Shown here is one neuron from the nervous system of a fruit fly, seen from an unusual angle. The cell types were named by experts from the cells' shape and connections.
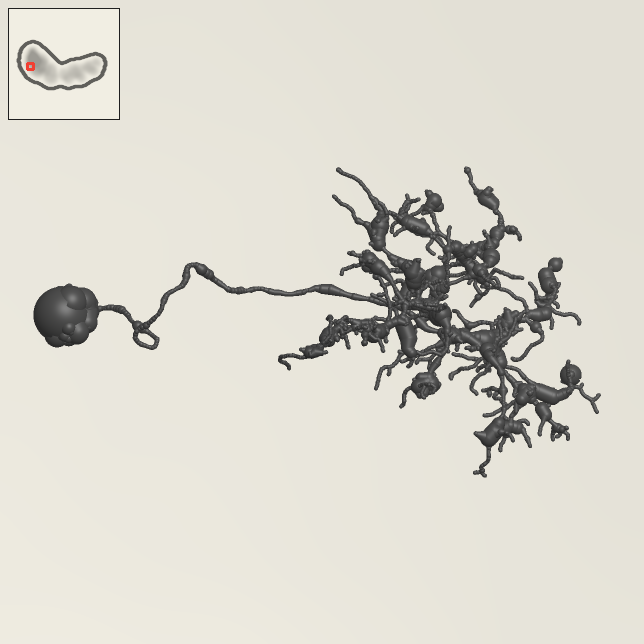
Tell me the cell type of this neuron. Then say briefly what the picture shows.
It is of cell type Dm15. This is an optic-lobe intrinsic neuron. Its cell body lies on the left of the picture. As drawn here it is wider than it is tall.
